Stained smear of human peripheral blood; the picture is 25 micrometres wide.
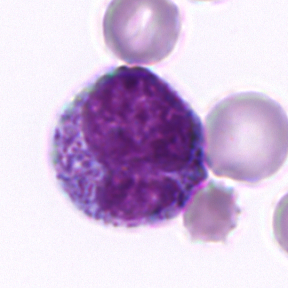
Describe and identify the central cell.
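I'd say the outline is roughly round. The nucleus fills most of the cell and sits off-centre, toward the right. In the cytoplasm I see many fine purple granules, but no clear vacuoles. This is a myelocyte.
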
